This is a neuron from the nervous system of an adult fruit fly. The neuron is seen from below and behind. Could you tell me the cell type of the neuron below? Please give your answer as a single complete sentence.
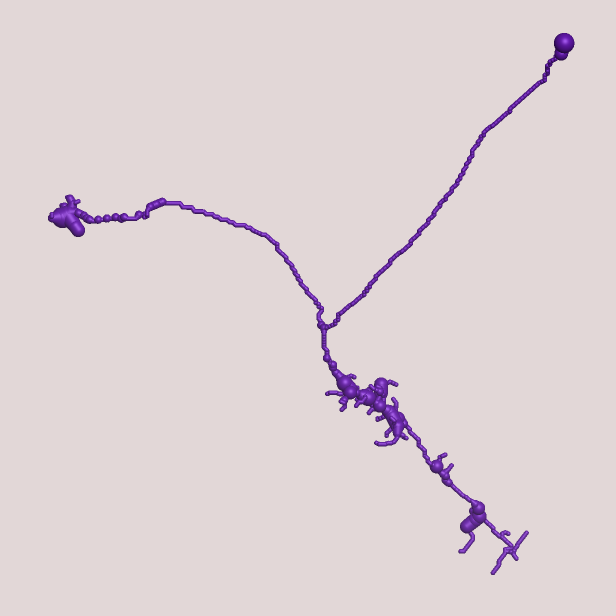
Included in the cell type T2a is this neuron.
